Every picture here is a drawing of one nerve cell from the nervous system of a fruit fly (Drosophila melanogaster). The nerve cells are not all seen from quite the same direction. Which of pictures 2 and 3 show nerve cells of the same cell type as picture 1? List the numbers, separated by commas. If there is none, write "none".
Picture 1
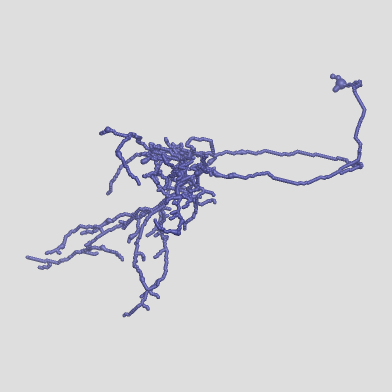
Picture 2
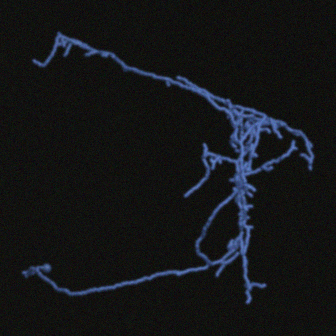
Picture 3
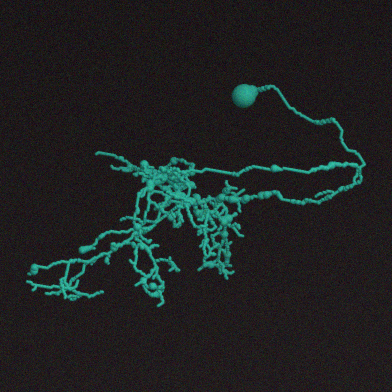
3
